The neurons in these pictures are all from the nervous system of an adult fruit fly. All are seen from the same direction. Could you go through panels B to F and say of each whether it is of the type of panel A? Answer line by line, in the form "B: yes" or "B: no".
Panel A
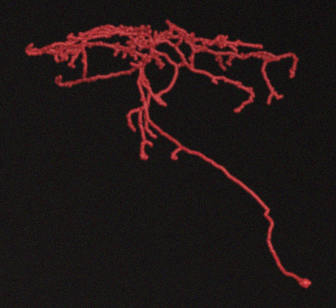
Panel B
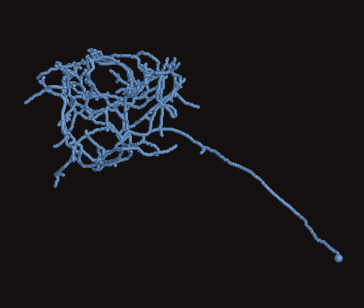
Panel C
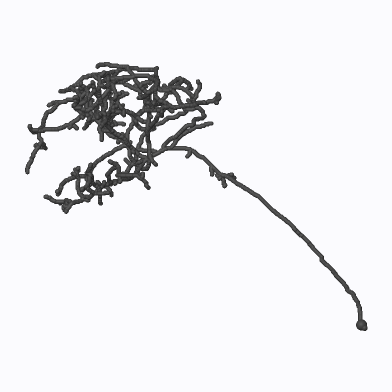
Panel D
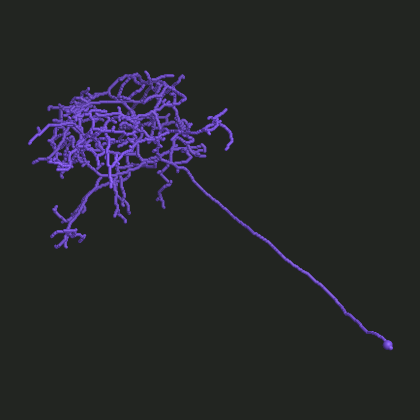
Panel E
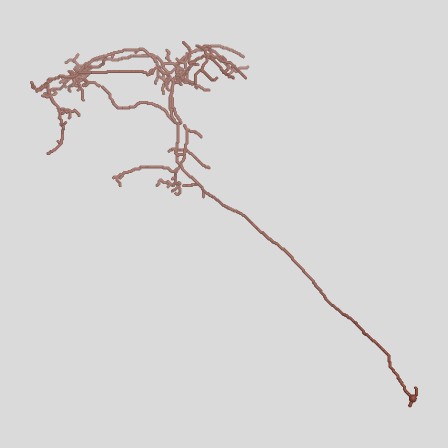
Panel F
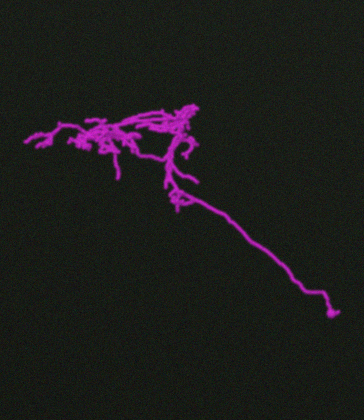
B: no
C: no
D: no
E: yes
F: yes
